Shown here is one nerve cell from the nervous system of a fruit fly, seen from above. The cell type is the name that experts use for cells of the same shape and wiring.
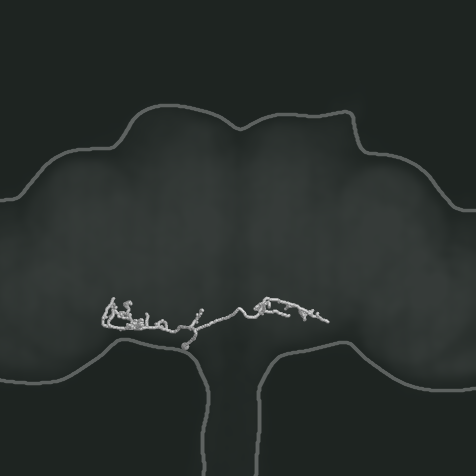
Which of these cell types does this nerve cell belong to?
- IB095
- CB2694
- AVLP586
CB2694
